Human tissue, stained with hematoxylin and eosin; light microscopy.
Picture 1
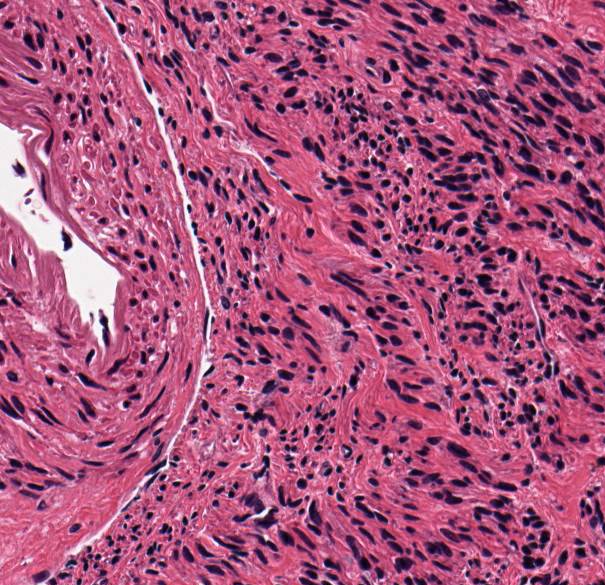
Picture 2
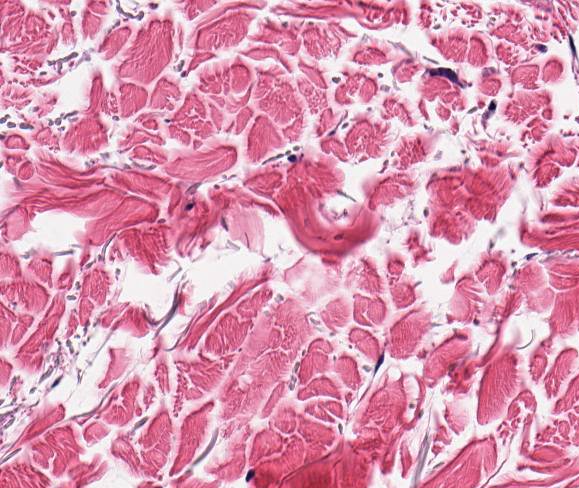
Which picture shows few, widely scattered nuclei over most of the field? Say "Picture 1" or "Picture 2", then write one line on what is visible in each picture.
Picture 2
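In picture 1: Most of the field, from the centre to the right edge, is filled by densely packed spindle cells arranged in short interlacing fascicles.
In picture 2: Nuclei are sparse, small, dark and mostly elongated, lying in the spaces between the fibre profiles.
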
